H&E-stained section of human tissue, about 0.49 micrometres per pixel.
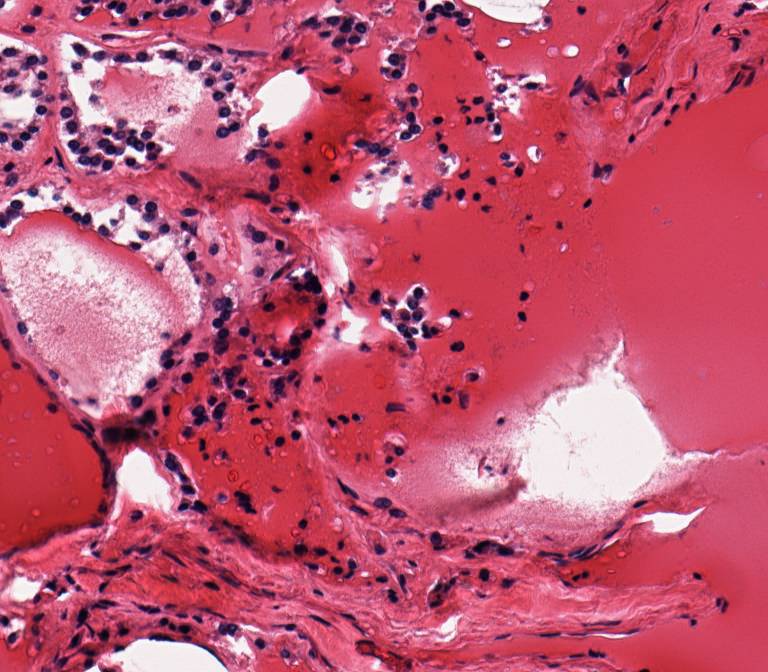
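Thyroid. Right half largely filled by homogeneous bright pink material with few cells. Upper left: rounded spaces lined by a single layer of cuboidal cells, round dark nuclei. Centre: small clusters of cells with round dark nuclei lying loose within the pink material. Lower field: fibrous stroma with elongated spindle nuclei, running roughly horizontally.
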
